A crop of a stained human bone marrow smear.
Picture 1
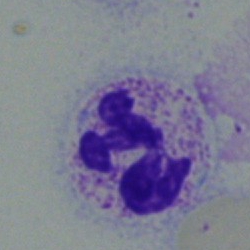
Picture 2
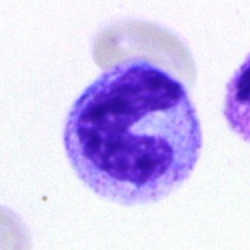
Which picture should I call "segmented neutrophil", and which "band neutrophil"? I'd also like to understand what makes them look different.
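Picture 1 shows a segmented neutrophil, and picture 2 shows a band neutrophil. In picture 2 the nucleus is deeply indented into a curved, kidney-like shape, with its notch opening toward the right.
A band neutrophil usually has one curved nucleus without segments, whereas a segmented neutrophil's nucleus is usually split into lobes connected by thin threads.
The cell in picture 1 is roughly round, with dense, dark purple nuclear chromatin, no visible nucleoli and pale cytoplasm with only a faint lilac tint. Picture 2 has dark purple, coarsely clumped chromatin and a moderate rim of pale lilac cytoplasm with fine pinkish-purple granules scattered through it.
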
